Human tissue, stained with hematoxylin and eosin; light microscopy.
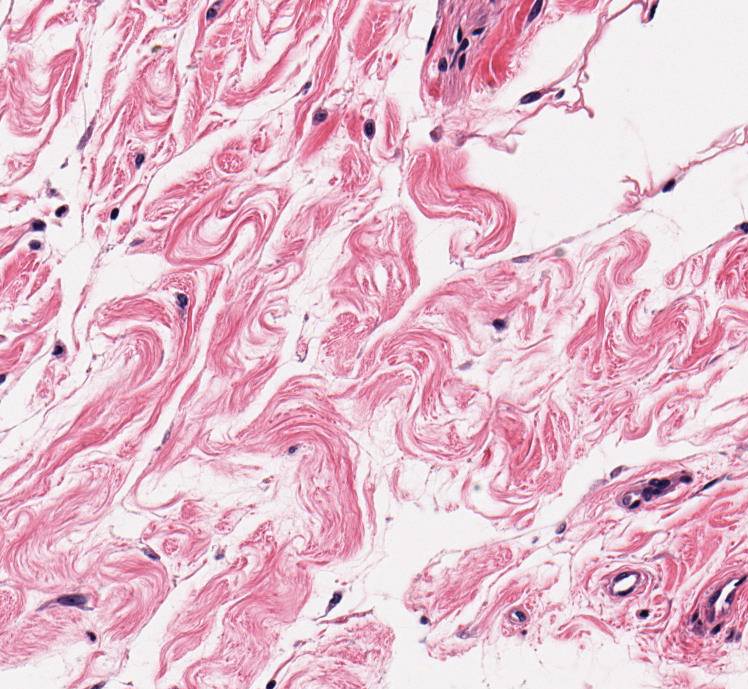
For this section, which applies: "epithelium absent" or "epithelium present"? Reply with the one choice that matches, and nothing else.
Epithelium absent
